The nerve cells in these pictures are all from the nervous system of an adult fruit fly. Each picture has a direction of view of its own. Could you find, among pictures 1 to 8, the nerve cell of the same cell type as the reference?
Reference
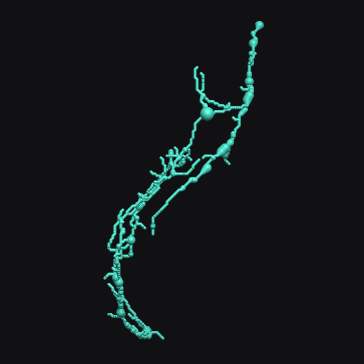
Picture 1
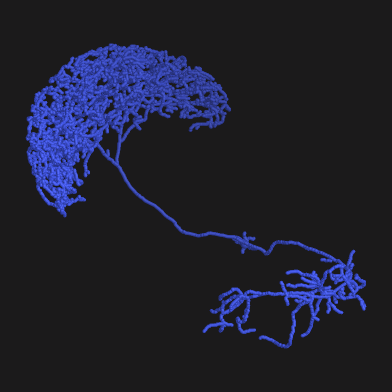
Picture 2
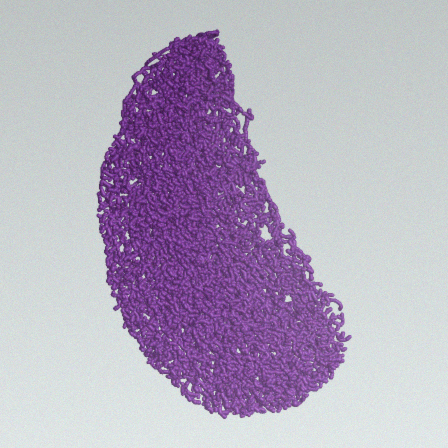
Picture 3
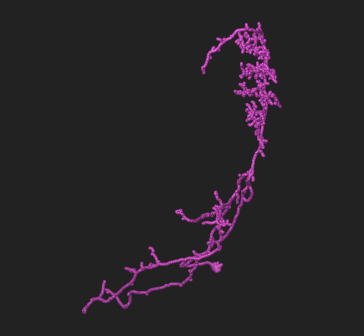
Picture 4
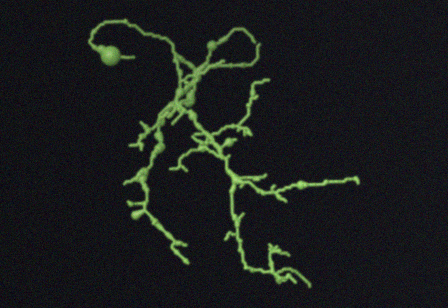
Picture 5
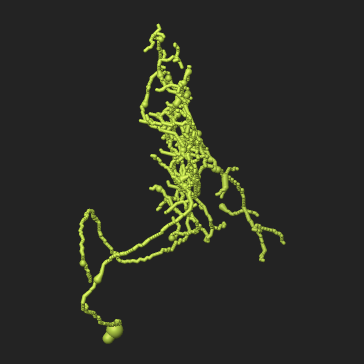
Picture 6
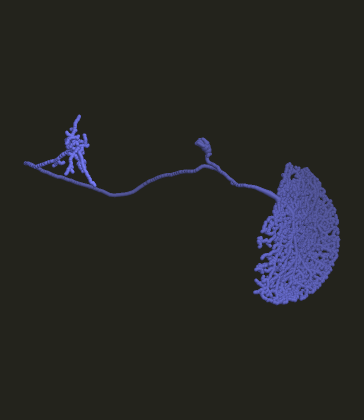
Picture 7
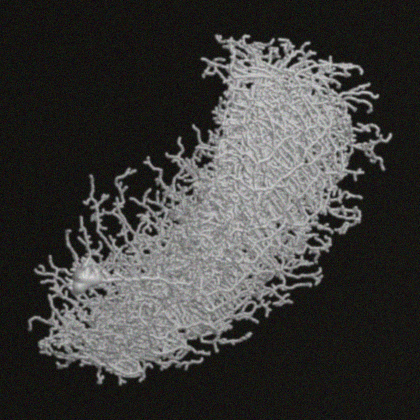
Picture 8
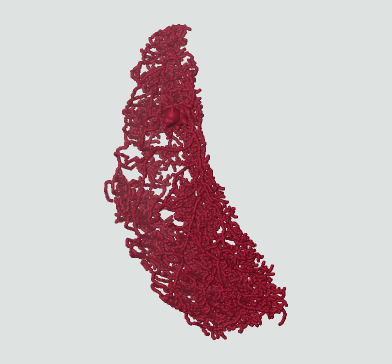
Picture 4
